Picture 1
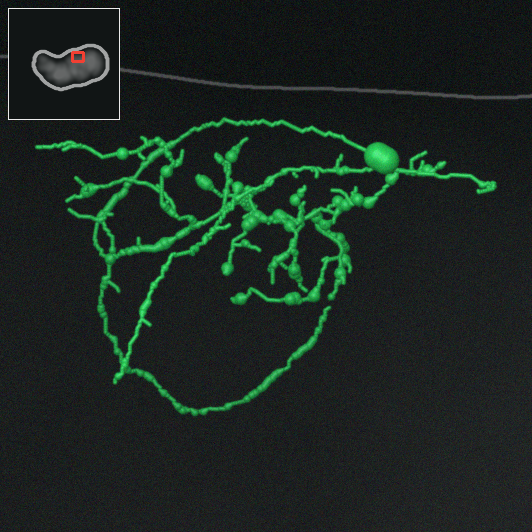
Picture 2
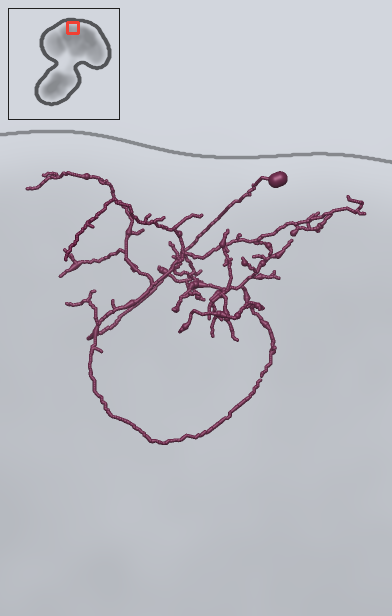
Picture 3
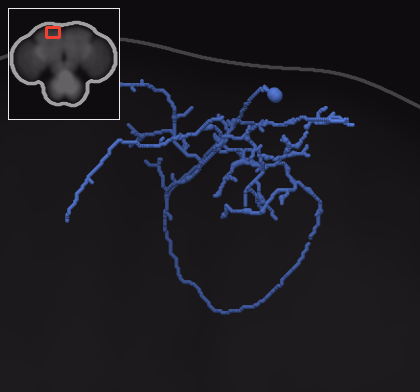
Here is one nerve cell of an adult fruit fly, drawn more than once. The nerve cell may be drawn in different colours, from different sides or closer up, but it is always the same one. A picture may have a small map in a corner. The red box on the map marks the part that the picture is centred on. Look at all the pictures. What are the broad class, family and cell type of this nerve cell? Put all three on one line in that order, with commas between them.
central-brain intrinsic neuron, hemilineage SMPpd1, CB2572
